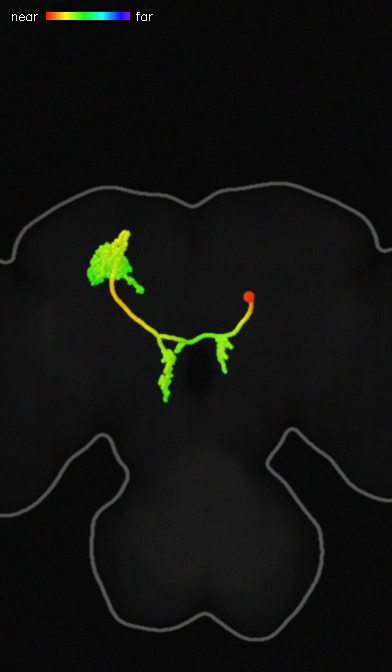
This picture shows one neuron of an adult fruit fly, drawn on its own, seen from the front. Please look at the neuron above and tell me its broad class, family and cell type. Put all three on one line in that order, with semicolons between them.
central-brain intrinsic neuron; hemilineage CREa1_ventral; mAL_m8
